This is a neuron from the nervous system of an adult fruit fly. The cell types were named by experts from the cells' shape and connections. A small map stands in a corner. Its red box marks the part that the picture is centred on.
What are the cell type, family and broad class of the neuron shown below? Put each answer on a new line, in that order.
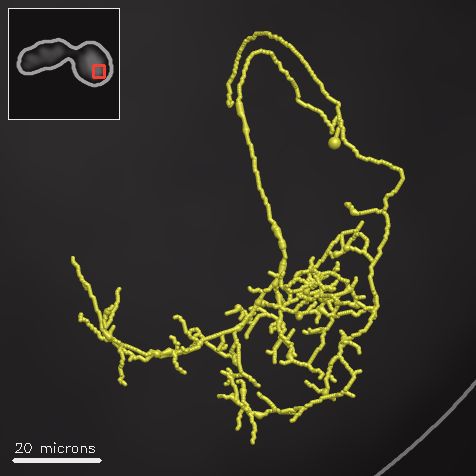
SLP038
hemilineage SLPal2
central-brain intrinsic neuron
